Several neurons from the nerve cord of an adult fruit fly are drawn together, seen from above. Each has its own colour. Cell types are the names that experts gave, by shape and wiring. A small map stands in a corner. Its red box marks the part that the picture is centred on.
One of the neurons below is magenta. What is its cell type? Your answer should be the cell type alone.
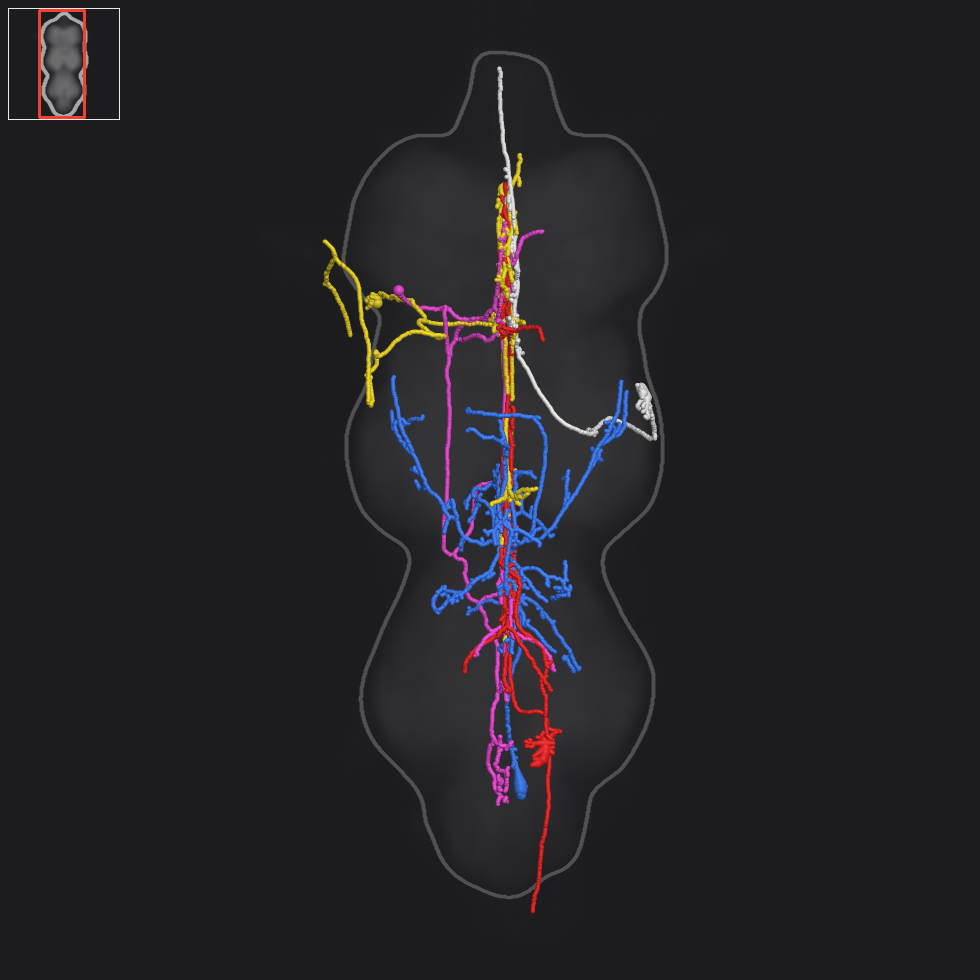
INXXX204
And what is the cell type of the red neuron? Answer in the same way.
MNad21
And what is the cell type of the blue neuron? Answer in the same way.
FMRFa_Tv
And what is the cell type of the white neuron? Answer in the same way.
AN09A005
